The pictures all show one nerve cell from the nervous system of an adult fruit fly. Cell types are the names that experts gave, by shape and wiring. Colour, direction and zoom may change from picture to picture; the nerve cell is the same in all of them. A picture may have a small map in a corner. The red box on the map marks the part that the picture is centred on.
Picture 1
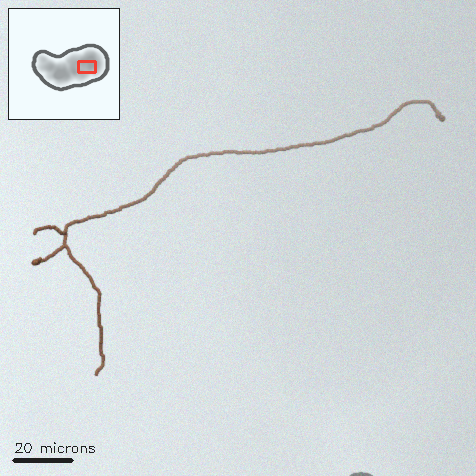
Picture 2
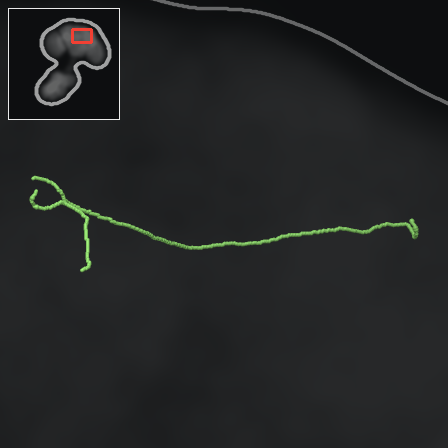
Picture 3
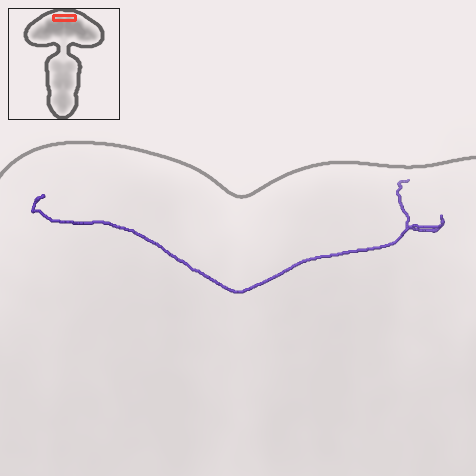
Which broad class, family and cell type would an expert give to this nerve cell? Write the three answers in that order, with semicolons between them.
sensory neuron entering the brain; class olfactory; ORN_DL3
